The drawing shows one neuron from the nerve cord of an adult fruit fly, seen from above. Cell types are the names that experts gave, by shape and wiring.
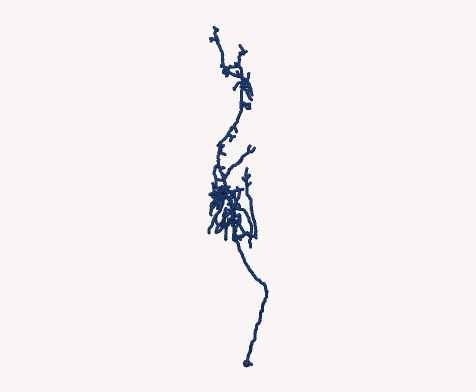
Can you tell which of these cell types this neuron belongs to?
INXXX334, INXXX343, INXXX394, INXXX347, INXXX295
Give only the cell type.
INXXX347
